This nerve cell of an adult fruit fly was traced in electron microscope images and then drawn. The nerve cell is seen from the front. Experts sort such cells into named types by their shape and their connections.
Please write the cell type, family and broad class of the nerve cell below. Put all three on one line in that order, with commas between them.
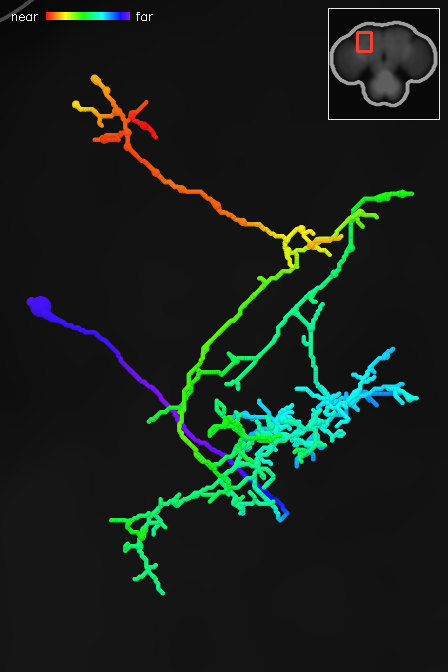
CB2495, hemilineage VLPp&l1_anterior, central-brain intrinsic neuron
